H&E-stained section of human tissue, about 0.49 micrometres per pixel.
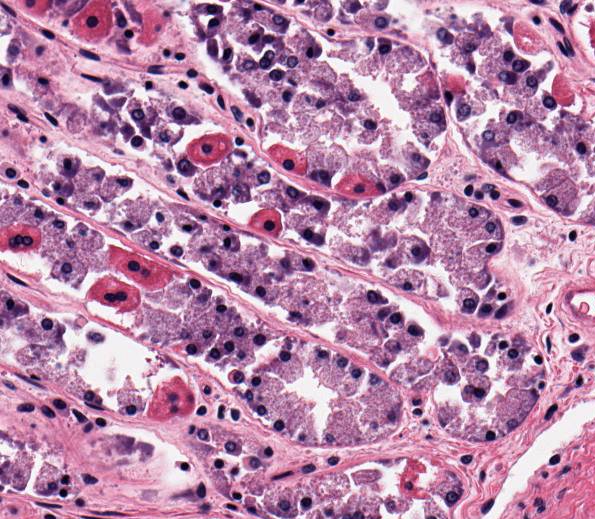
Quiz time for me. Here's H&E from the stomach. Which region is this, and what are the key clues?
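This tissue consists of fundic glands. First, it forms elongated cell-filled units running diagonally from upper left to lower right, separated by thin pink septa with flattened spindle-shaped nuclei. Second, most cells in these units have granular purple cytoplasm and small round dark nuclei.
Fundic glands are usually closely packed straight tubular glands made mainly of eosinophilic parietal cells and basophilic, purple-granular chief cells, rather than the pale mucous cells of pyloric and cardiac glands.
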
